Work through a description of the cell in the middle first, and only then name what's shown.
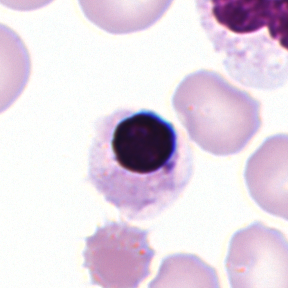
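Nucleus off-centre, toward upper right. Cytoplasm pale lilac-grey, with fine scattered purplish granules. Outline irregular, not a smooth circle. Normoblast.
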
